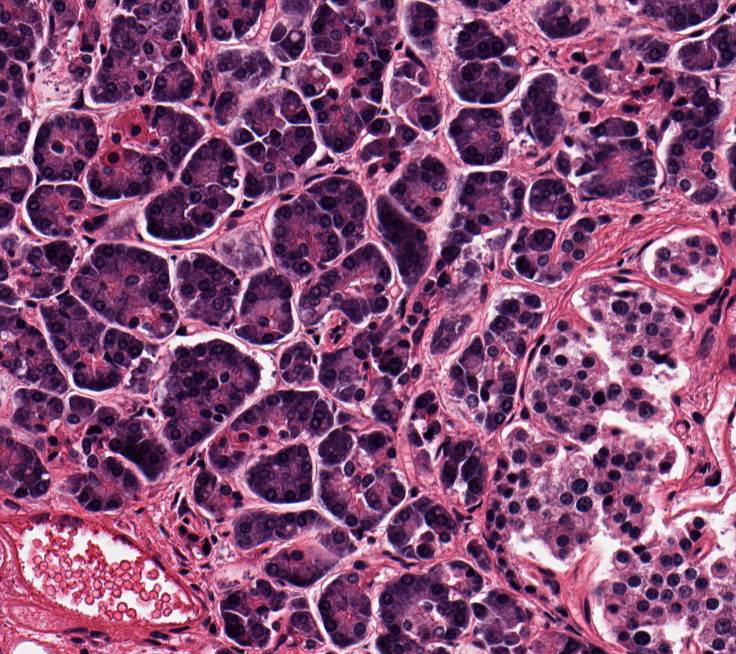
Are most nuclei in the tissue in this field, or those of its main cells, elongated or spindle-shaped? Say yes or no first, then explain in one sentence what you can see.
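No. The acinar cells have round dark nuclei lying toward the outer, basal edge of each acinus.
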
